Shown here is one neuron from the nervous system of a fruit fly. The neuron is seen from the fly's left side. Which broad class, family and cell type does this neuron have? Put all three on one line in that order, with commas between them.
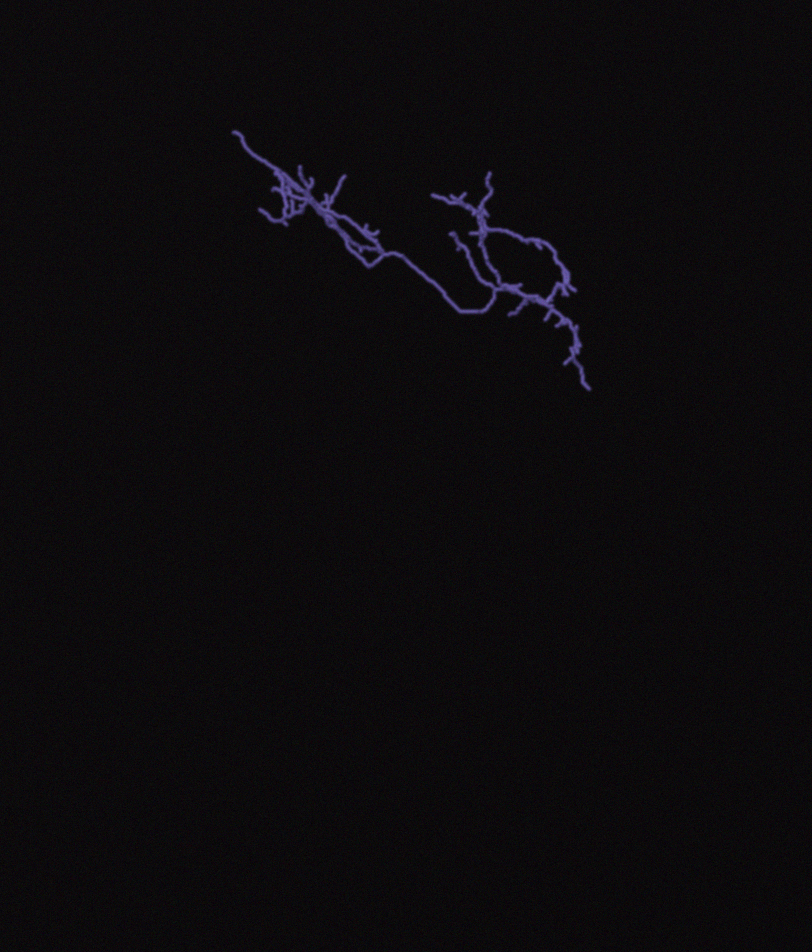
central-brain intrinsic neuron, hemilineage SMPad2, CB1368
